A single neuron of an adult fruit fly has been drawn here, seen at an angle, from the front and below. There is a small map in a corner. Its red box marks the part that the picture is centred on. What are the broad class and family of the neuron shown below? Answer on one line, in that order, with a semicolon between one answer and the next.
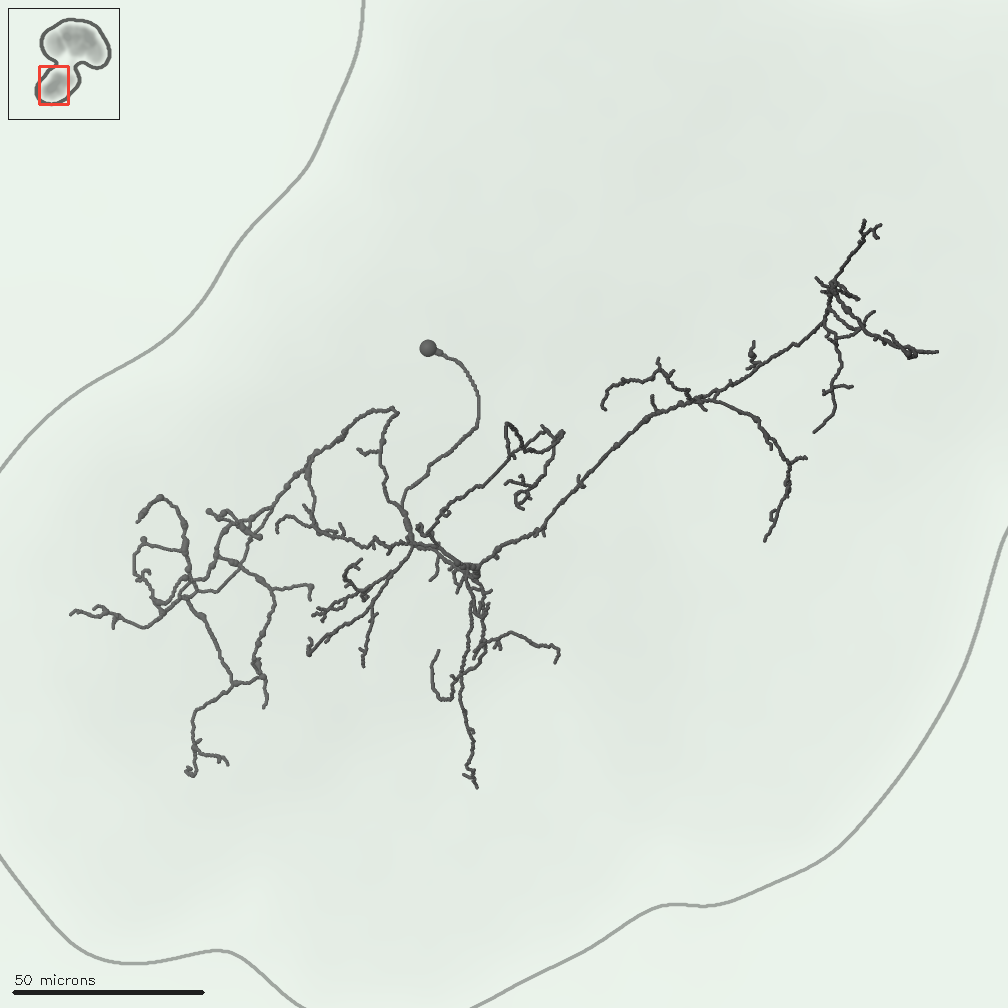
nerve-cord intrinsic neuron; hemilineage 23B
